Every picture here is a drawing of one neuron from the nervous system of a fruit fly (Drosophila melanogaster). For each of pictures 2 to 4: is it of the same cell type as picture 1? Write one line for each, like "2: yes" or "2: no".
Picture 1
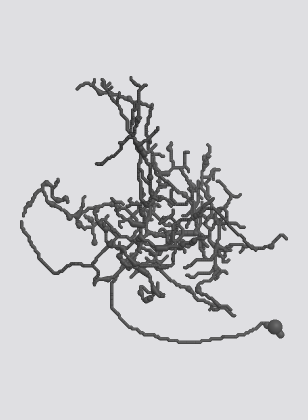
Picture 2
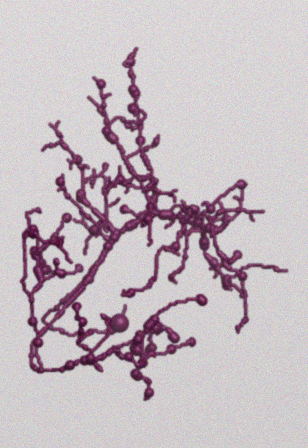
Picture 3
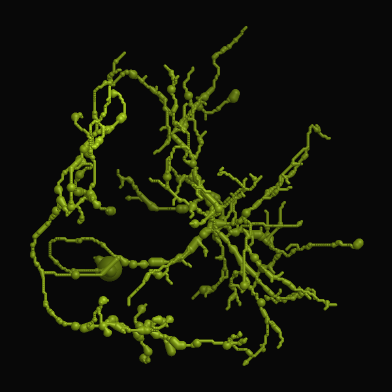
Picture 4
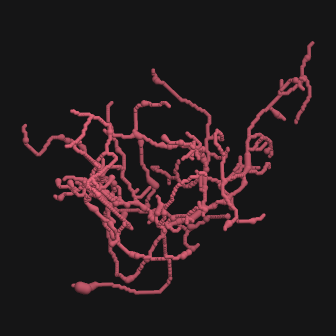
2: no
3: no
4: yes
